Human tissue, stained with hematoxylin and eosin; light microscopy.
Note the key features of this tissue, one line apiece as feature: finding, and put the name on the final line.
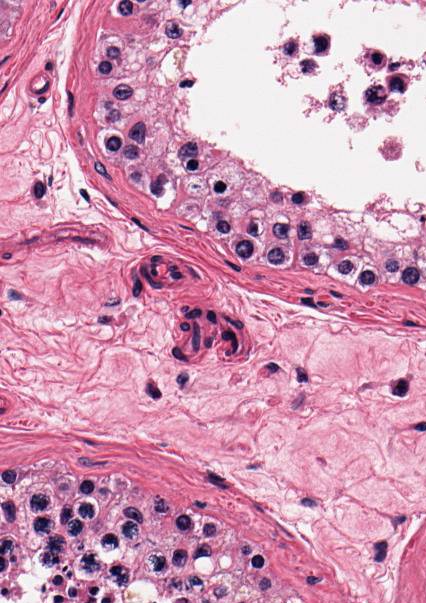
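Upper tubule: epithelium several cells deep, rounded cells, round dark nuclei
Upper right tubule: wide open lumen, a few detached rounded cells
Stroma: pale pink, loose, wispy, sparse scattered nuclei
Fat cells: none
Name: testis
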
